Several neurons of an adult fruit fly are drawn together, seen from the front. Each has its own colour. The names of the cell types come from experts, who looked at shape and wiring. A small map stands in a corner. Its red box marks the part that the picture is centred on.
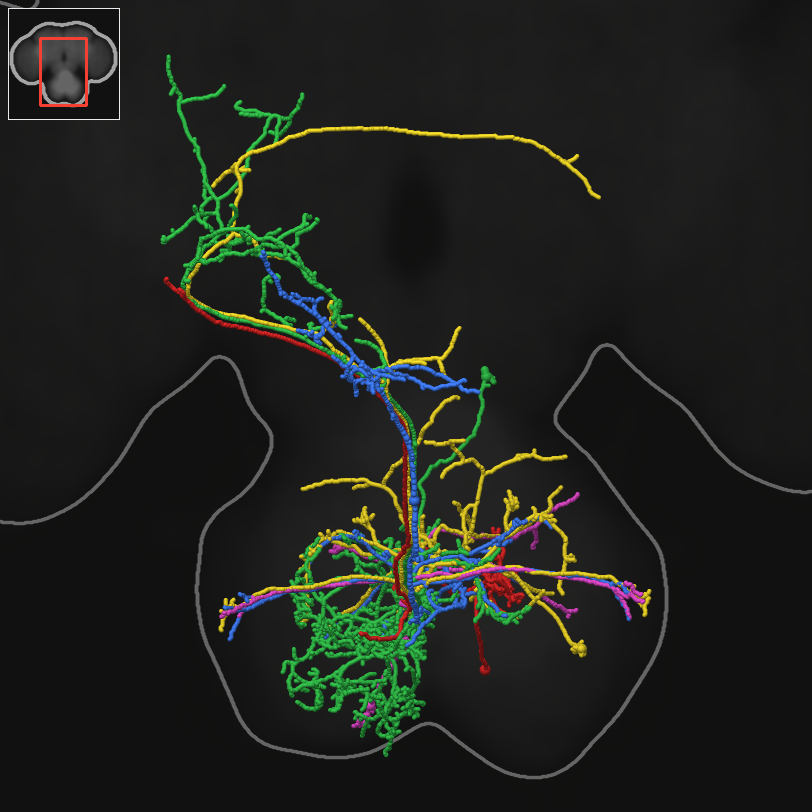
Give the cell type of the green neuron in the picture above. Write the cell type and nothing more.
ANXXX057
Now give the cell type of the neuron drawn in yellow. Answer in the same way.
AN08B010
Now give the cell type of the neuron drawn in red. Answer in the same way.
AN10B045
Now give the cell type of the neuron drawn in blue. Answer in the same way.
DNx01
